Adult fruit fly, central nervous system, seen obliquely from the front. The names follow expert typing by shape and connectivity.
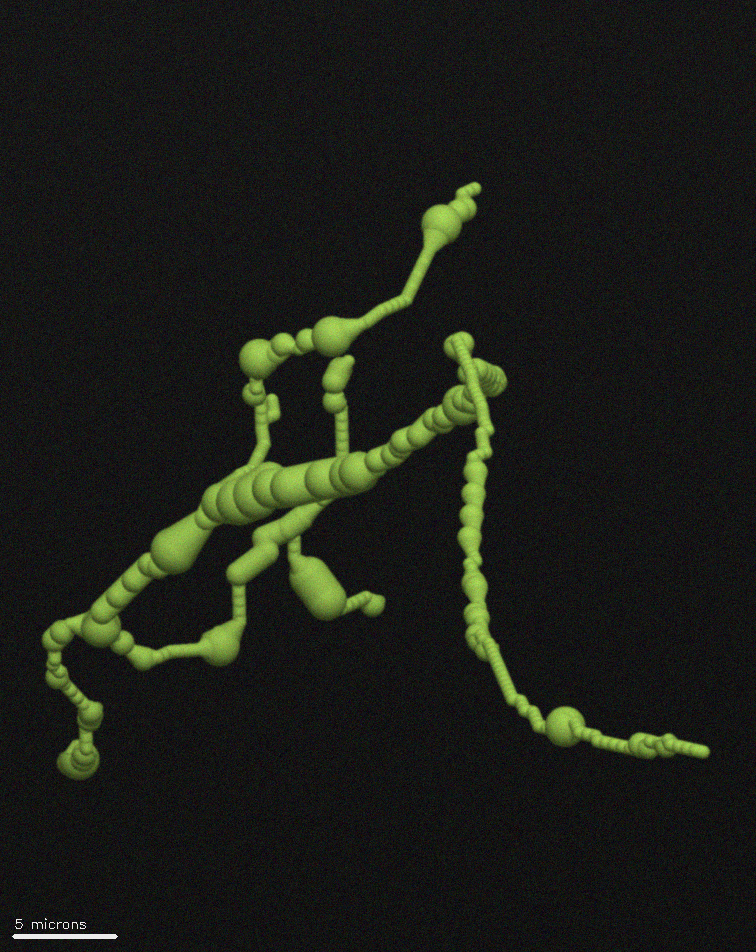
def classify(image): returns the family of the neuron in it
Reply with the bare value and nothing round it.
class mechanosensory tactile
